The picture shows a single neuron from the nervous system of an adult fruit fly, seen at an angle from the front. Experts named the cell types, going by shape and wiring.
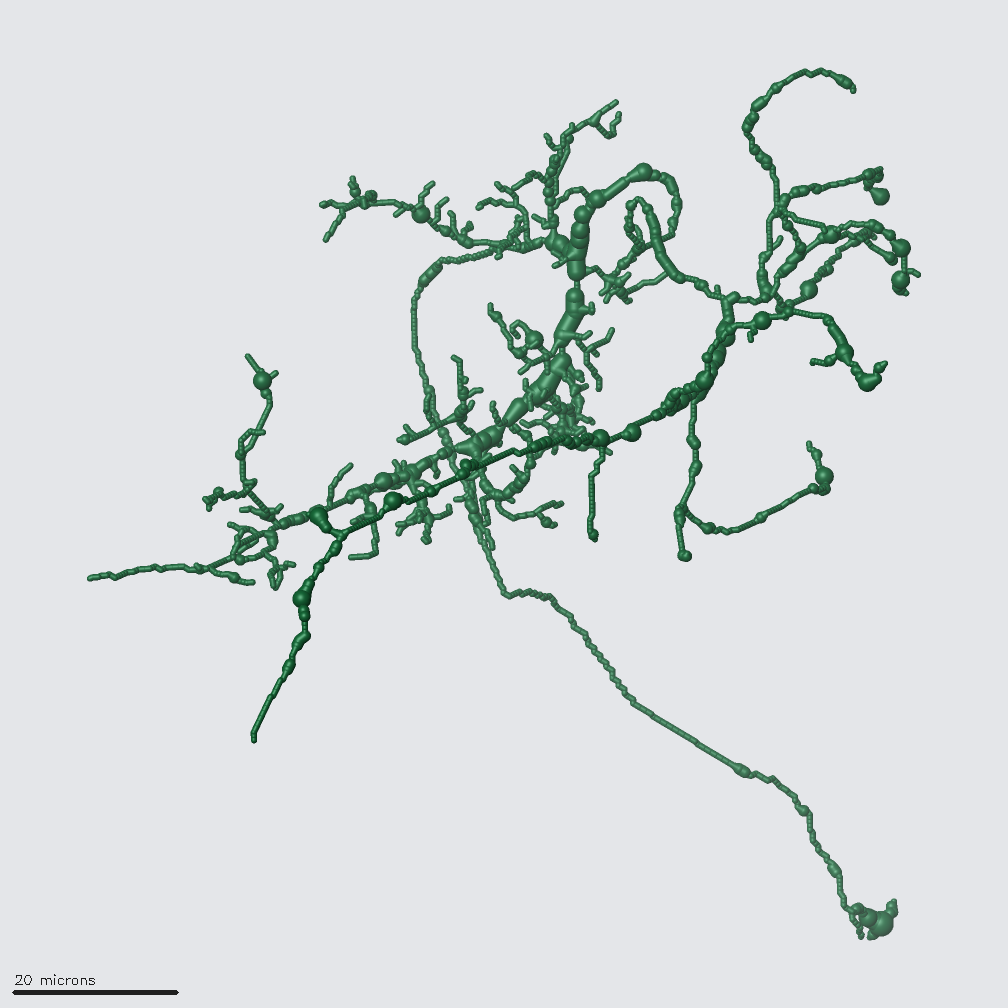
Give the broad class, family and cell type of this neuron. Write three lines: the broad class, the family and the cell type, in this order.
nerve-cord intrinsic neuron
hemilineage 06A
IN06A096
